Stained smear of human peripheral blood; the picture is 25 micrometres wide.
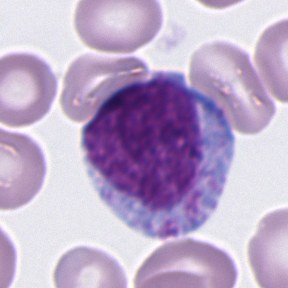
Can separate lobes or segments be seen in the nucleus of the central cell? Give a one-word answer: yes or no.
No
